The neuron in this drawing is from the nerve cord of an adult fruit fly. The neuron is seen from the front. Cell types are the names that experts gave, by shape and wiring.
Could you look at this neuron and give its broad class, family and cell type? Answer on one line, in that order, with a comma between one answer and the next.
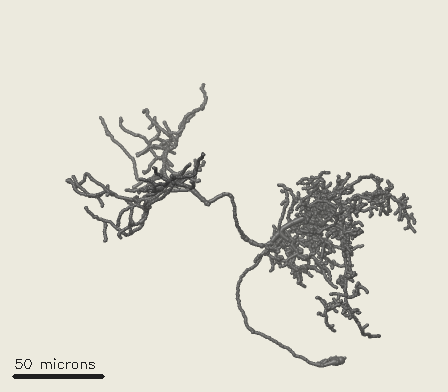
nerve-cord intrinsic neuron, hemilineage 06B, IN06B015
